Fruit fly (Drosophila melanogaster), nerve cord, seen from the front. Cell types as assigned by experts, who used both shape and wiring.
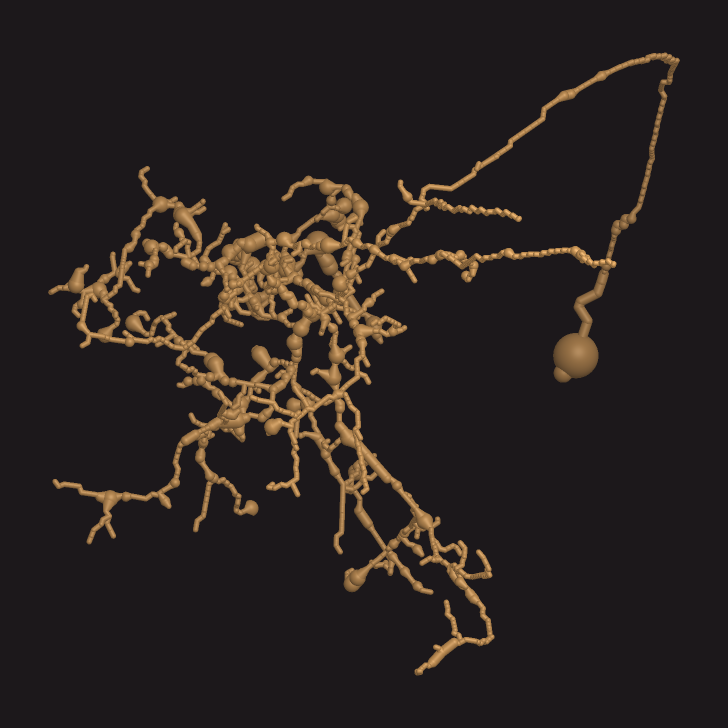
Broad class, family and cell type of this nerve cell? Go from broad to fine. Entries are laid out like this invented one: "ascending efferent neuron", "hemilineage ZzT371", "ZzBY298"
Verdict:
"nerve-cord intrinsic neuron", "hemilineage 21A", "IN21A072"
